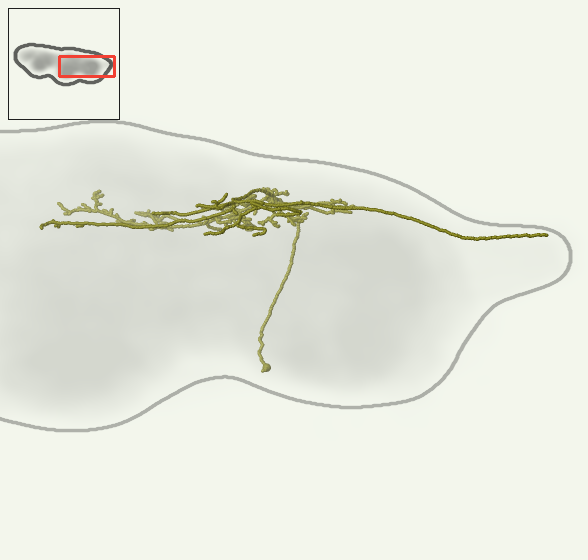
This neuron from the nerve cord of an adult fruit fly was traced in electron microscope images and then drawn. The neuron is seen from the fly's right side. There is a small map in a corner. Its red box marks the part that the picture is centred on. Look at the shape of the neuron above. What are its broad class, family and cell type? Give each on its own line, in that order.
ascending neuron
hemilineage 06A
AN06A095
